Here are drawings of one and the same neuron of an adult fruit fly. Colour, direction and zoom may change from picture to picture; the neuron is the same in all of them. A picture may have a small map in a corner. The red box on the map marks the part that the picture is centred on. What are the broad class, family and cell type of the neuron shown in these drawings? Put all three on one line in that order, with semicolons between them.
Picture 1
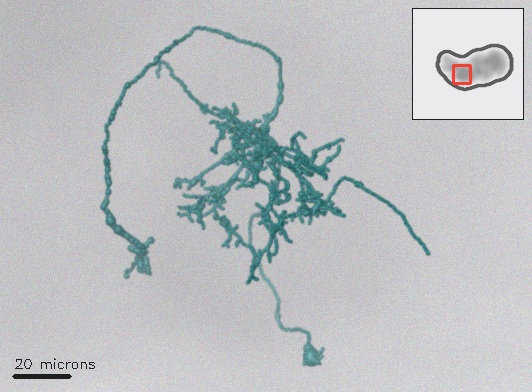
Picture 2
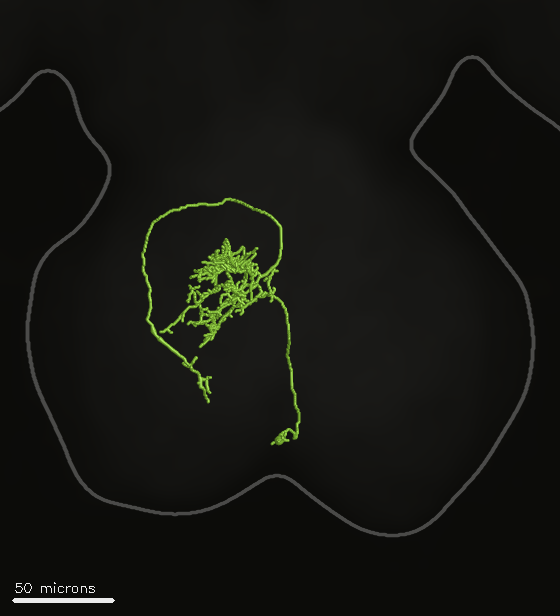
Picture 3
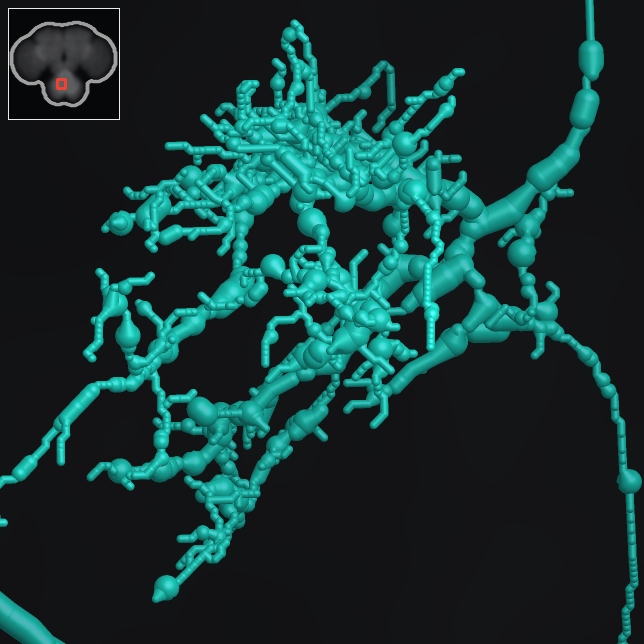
nerve-cord intrinsic neuron; hemilineage 02A; IN02A020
